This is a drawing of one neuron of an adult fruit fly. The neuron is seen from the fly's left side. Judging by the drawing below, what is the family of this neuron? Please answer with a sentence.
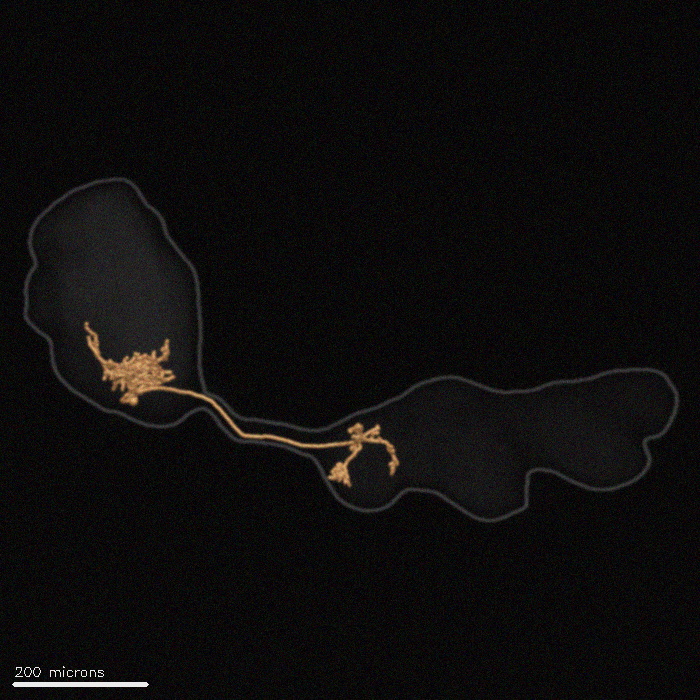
The family is DNge.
